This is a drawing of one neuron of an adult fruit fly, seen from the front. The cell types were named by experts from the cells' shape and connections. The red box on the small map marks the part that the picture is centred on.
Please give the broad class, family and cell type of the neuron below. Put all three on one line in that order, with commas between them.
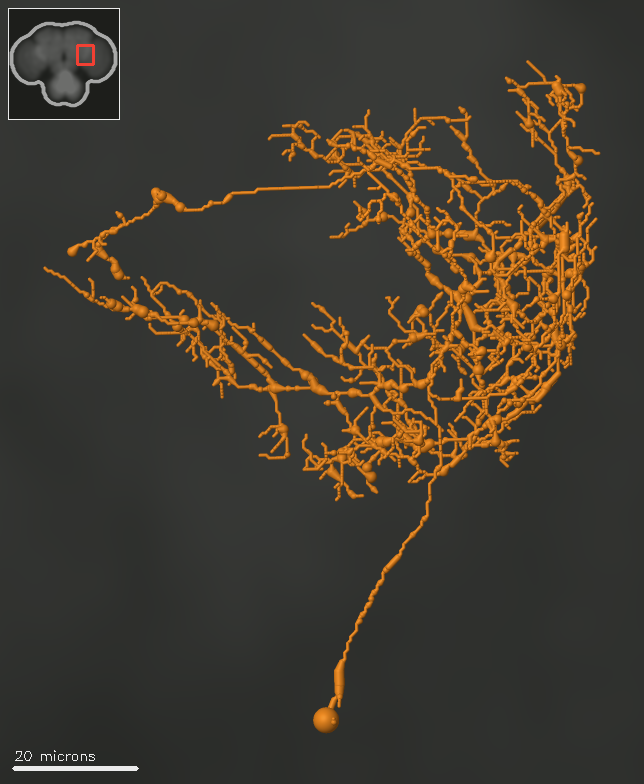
central-brain intrinsic neuron, hemilineage VLPl&p1_lateral, PVLP073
